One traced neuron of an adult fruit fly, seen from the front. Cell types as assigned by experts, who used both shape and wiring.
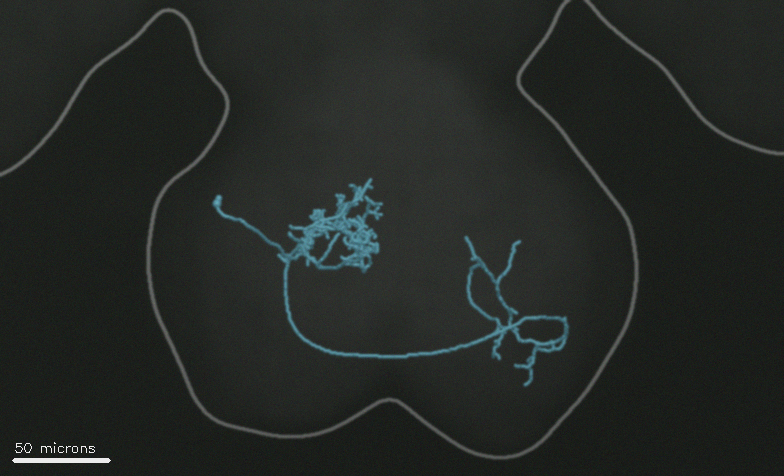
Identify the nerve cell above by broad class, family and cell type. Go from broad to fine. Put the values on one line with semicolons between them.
nerve-cord intrinsic neuron; hemilineage 01A; IN01A050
